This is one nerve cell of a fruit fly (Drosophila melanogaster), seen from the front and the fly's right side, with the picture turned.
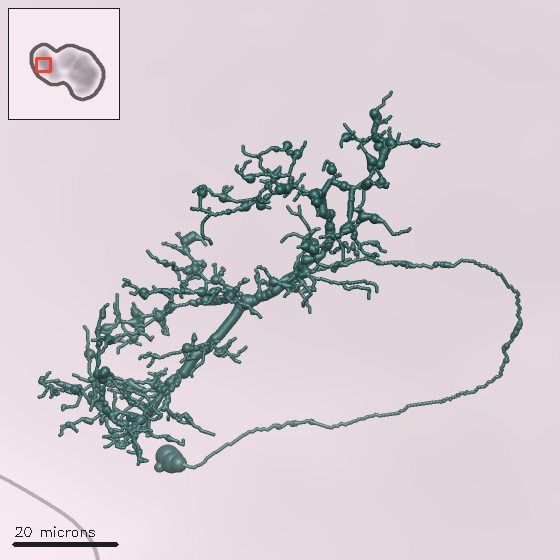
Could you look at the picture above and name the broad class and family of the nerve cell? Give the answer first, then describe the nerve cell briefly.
Its broad class is nerve-cord intrinsic neuron. Its family is hemilineage 12B. From left to right in the picture it spans about 95 microns. As drawn here it is wider than it is tall.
